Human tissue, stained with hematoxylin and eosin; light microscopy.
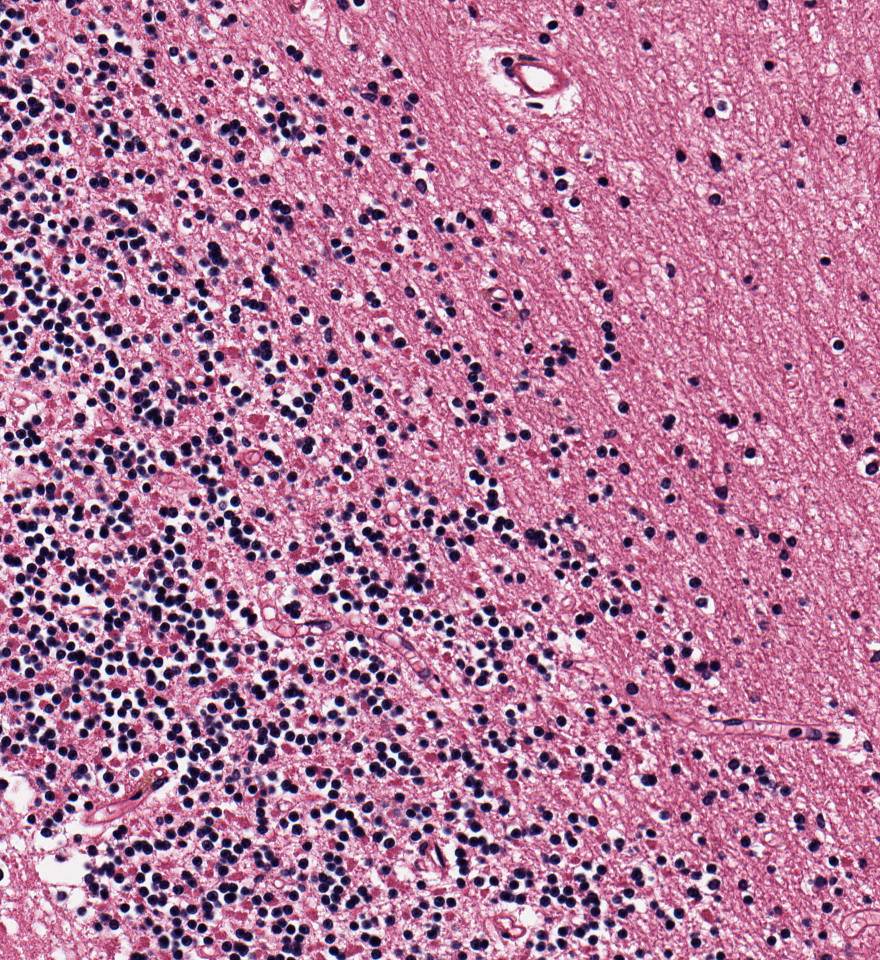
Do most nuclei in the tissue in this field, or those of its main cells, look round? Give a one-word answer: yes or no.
Yes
